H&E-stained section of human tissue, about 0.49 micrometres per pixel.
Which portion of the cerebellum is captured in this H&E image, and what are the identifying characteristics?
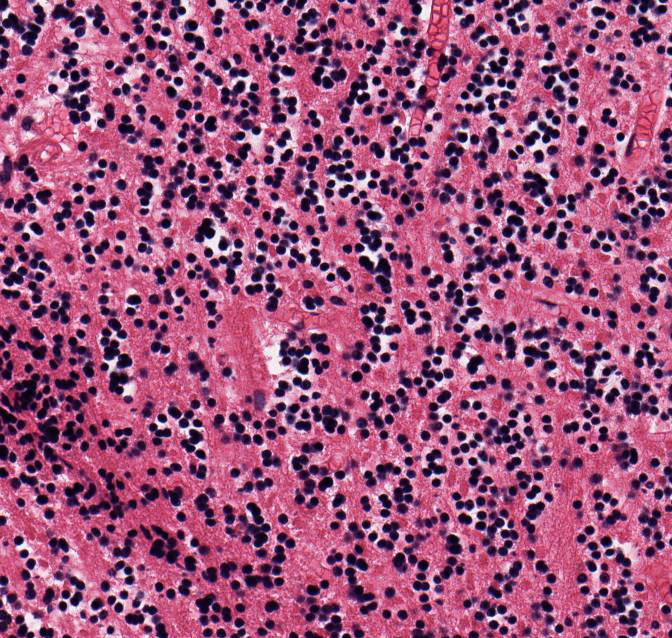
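What you see is the granular layer. Small round dark nuclei, nearly uniform in size and deeply haematoxylin-stained, are packed densely and fairly evenly across the whole field.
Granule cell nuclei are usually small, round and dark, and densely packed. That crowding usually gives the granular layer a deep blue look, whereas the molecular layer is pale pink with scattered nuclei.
Most cells show little or no cytoplasm; there is no layering, and no large cell stands out.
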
